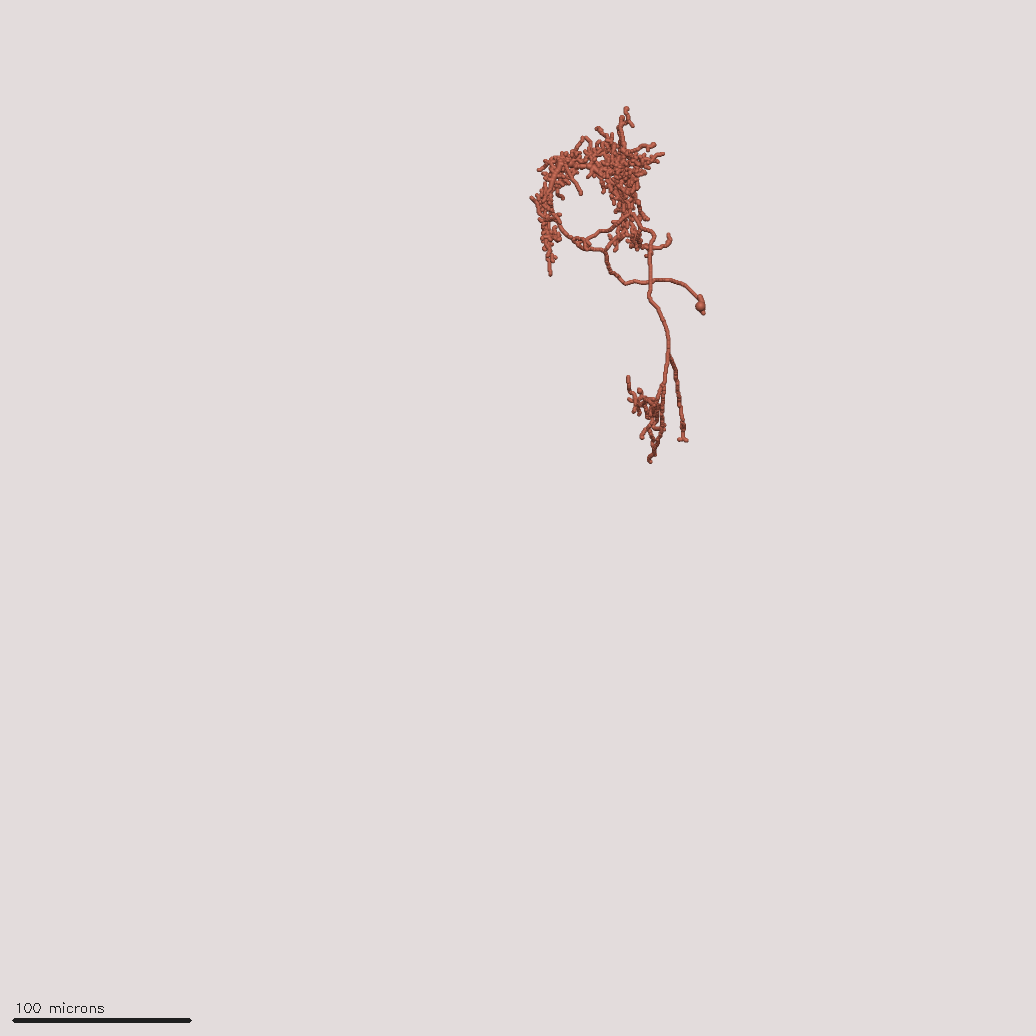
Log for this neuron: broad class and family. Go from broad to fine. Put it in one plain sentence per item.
A nerve-cord intrinsic neuron of hemilineage 03B.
